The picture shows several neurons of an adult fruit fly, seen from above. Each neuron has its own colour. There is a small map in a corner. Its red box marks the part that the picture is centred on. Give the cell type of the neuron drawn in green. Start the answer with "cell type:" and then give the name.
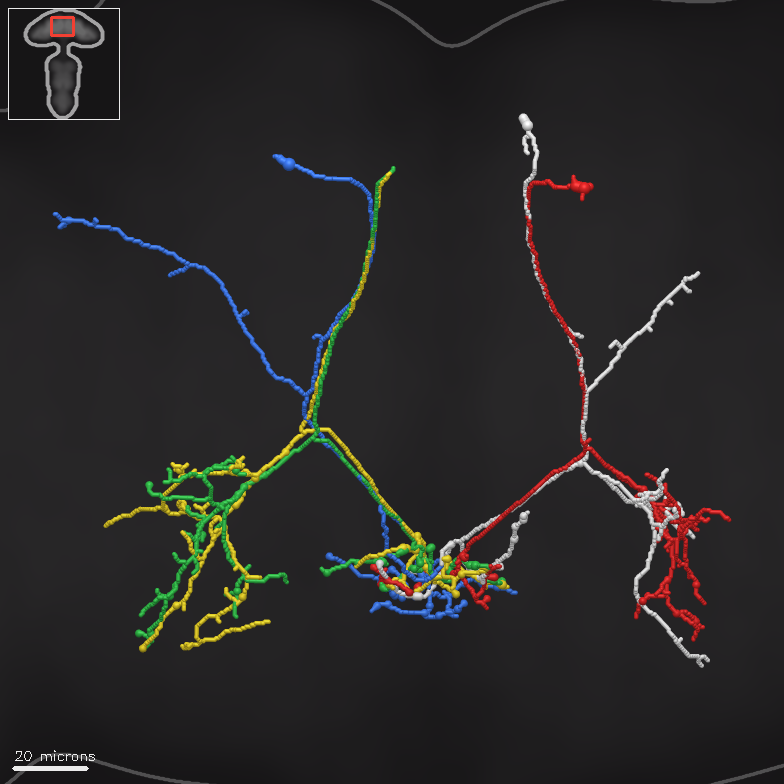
cell type: CB1648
